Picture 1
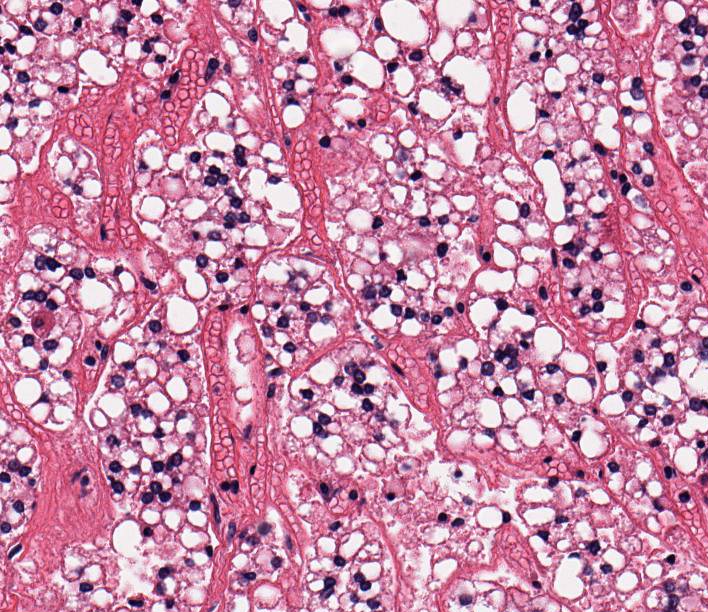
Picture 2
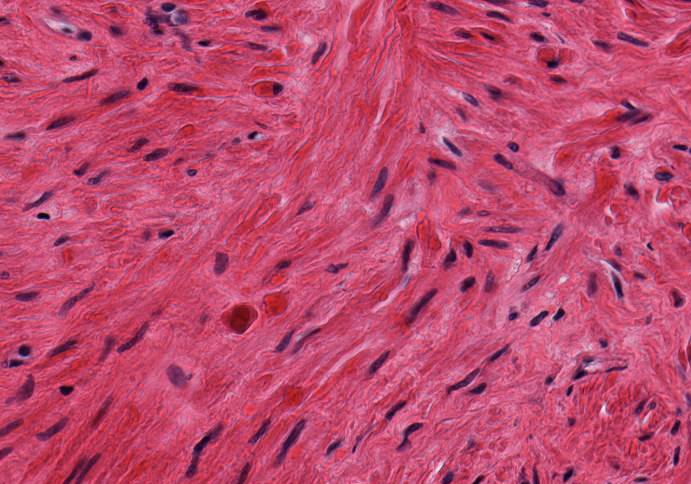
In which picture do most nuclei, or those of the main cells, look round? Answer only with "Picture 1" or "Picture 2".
Picture 1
